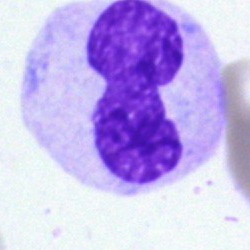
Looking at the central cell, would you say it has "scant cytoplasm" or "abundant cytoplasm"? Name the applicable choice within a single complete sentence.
This cell has a broad area of cytoplasm.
